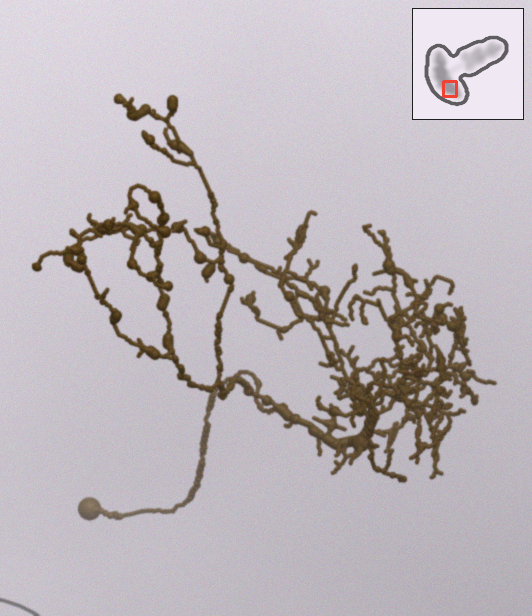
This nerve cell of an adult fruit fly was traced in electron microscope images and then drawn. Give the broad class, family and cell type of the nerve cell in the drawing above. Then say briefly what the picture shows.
It is a central-brain intrinsic neuron. The family is hemilineage LHa2. It is of cell type CB0947. It lies in the brain. The cell body is at the lower left of the picture.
